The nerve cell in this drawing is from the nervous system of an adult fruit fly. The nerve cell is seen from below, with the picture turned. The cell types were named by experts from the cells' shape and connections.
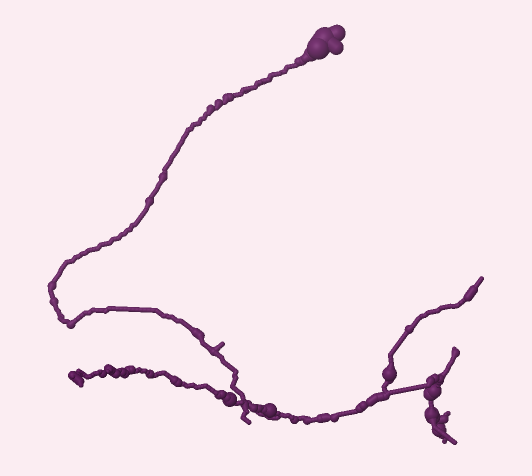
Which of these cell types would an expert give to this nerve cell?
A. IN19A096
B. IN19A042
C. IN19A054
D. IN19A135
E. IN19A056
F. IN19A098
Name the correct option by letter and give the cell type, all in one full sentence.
Option D states the cell type of the nerve cell, which is IN19A135.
